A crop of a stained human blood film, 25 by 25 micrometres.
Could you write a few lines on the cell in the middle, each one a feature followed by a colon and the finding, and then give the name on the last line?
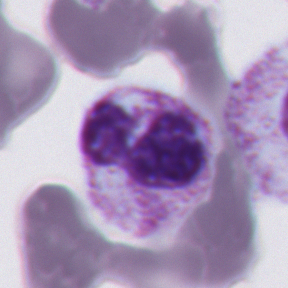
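Outline: roughly round, it seems
Nucleus: two lobes, lying side by side
Lobe position: upper half, wider cytoplasm band below
Nucleoli: none I can see
Name: segmented neutrophil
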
